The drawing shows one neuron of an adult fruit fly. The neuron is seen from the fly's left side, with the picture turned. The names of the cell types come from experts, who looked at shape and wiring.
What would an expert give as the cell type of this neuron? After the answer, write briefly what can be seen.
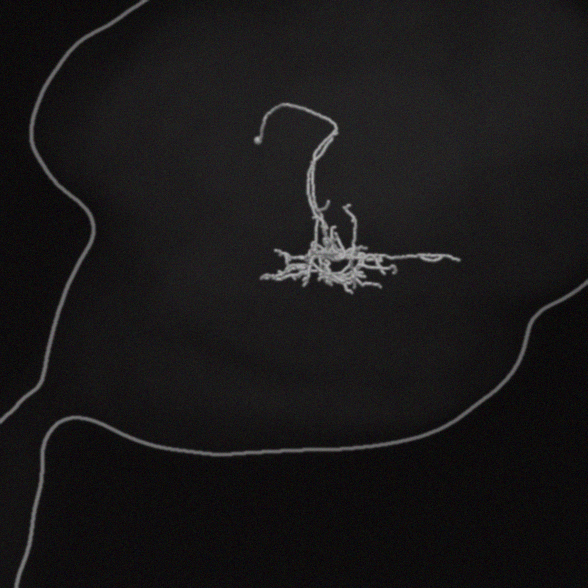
It is of cell type CB4181. It is a central-brain intrinsic neuron. The cell body can be seen at the top of the picture. In this view it is about as wide as it is tall.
